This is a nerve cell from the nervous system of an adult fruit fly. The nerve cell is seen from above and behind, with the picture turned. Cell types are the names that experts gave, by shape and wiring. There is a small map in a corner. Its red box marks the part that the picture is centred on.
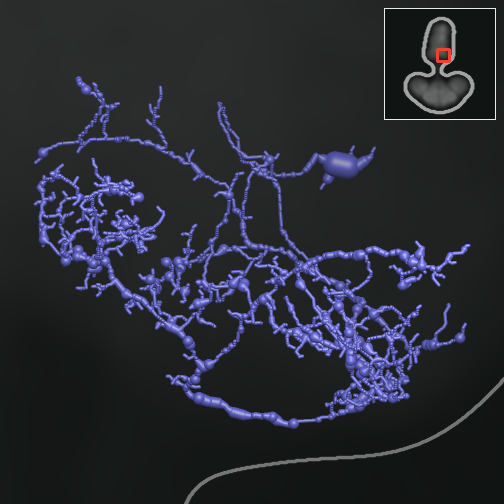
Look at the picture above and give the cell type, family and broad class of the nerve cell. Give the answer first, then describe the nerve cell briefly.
It is of cell type IN13A038. The family is hemilineage 13A. It is a nerve-cord intrinsic neuron. It lies in the nerve cord. The picture shows more than a hundred branch ends.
